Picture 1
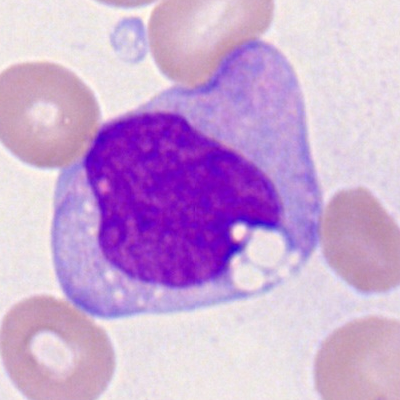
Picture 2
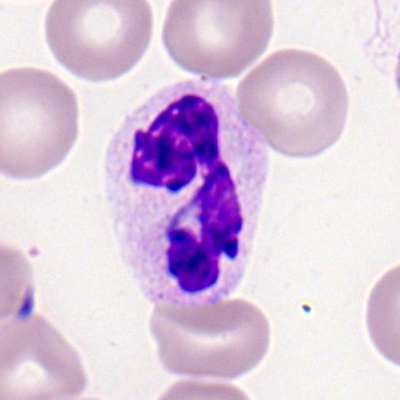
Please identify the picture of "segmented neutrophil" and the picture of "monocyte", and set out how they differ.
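The segmented neutrophil is in picture 2, the monocyte in picture 1. The monocyte's nucleus is one irregular mass, not split into separate lobes.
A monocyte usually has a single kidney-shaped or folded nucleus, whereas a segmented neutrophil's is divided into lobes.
The neutrophil's chromatin is dark purple and coarsely clumped, without visible nucleoli. Both have plenty of cytoplasm: a wide pale greyish-blue rim in the monocyte, pale pinkish-lilac in the neutrophil.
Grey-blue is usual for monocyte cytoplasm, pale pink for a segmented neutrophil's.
The neutrophil is filled with fine, faint pinkish granules and has no vacuoles. The monocyte has no coarse granules, but a cluster of clear round vacuoles sits against the lower right edge of its nucleus.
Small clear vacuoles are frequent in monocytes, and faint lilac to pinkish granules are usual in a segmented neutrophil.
The monocyte's outline is irregular, notched along the top; the neutrophil's is a smooth oval, taller than wide.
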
